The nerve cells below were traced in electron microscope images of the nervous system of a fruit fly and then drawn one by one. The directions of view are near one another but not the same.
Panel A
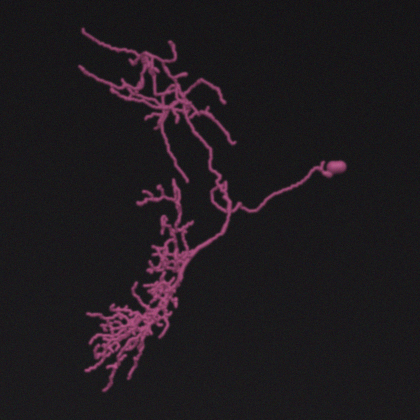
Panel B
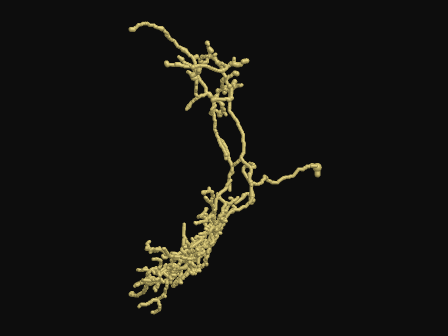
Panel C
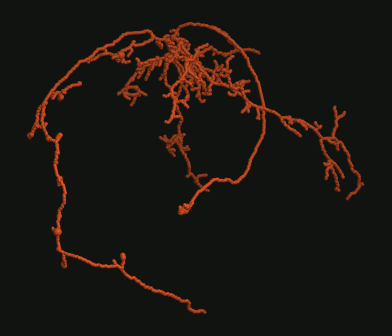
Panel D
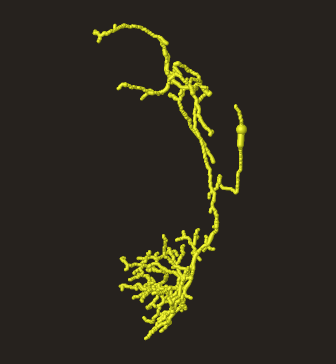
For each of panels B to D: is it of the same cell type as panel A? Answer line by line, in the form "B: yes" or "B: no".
B: yes
C: no
D: yes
